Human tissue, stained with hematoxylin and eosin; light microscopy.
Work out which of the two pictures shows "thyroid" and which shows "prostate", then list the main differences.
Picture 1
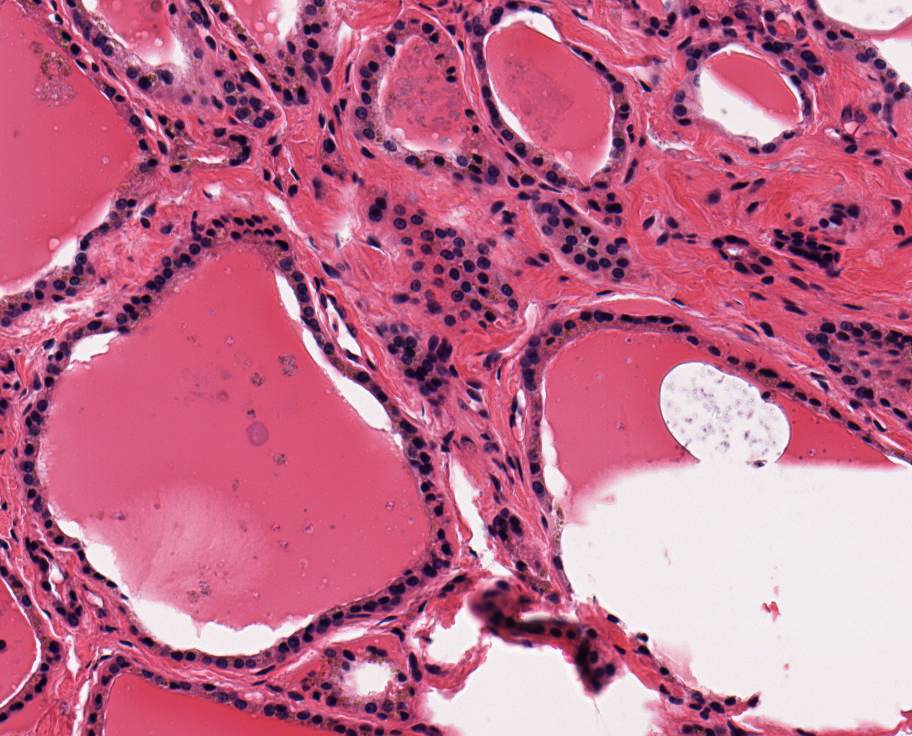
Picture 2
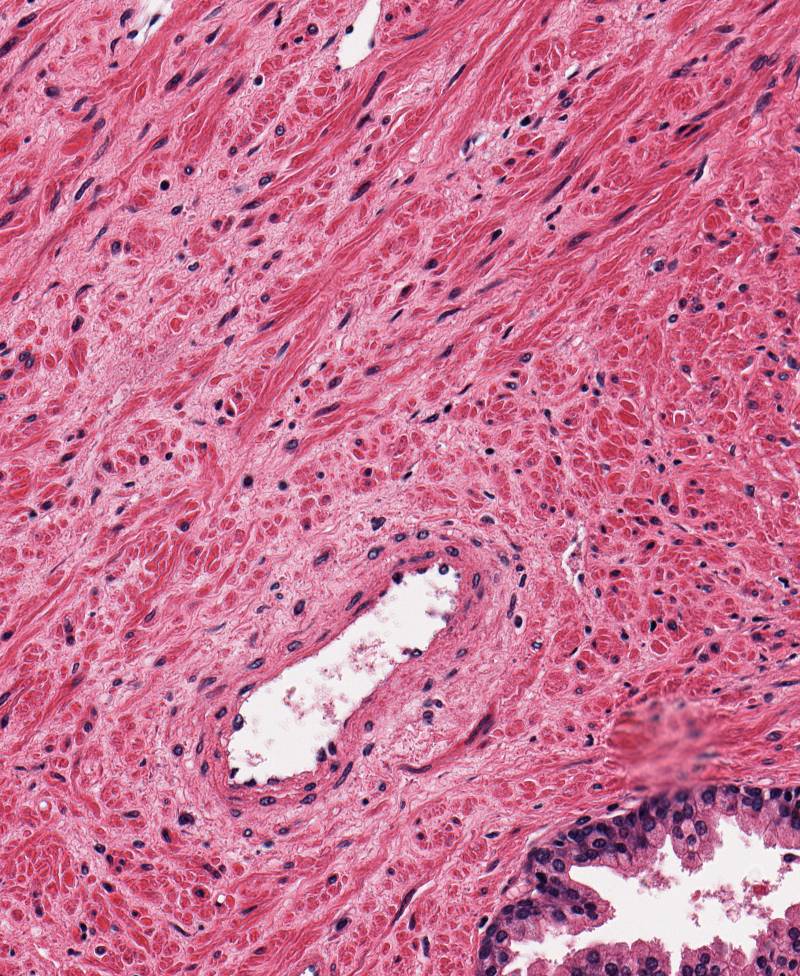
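Picture 1: thyroid. Picture 2: prostate. Thyroid: each follicle lined by a single layer of flattened to low cuboidal cells, nuclei dark and round. Narrow white clefts part colloid from lining along parts of several follicles; no papillary fronds project into lumens. Small crowded cluster of cells with dark round nuclei in stroma near field centre. Prostate: field mostly interlacing smooth muscle bundles, no fat cells among them. Gland with irregular, infolded lumen at bottom right. Vessel lumen: wisps of pale pink material, no red blood cells.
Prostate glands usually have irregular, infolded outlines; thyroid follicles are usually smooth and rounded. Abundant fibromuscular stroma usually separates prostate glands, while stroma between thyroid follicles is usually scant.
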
